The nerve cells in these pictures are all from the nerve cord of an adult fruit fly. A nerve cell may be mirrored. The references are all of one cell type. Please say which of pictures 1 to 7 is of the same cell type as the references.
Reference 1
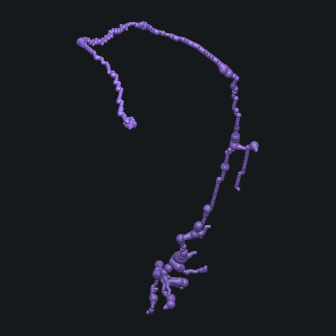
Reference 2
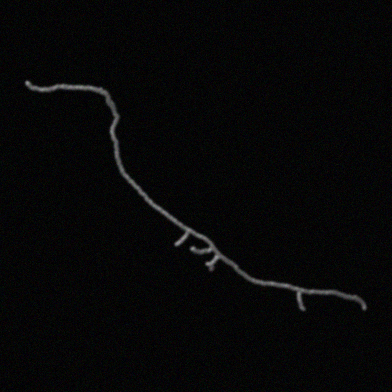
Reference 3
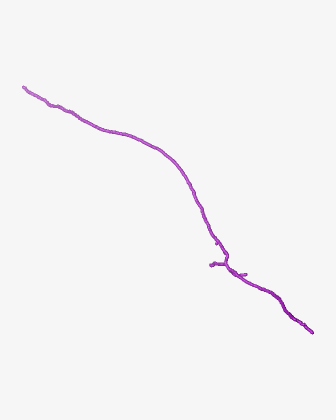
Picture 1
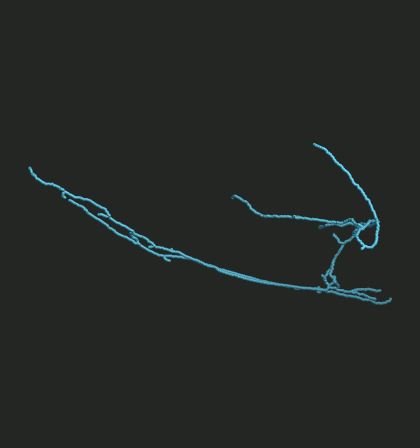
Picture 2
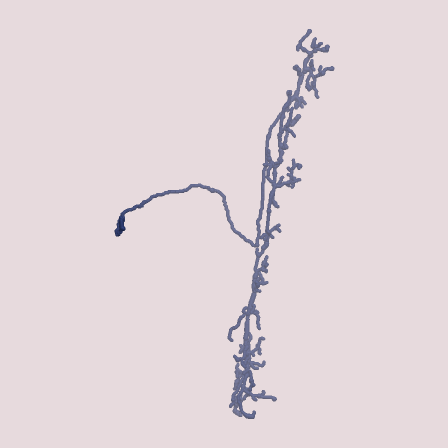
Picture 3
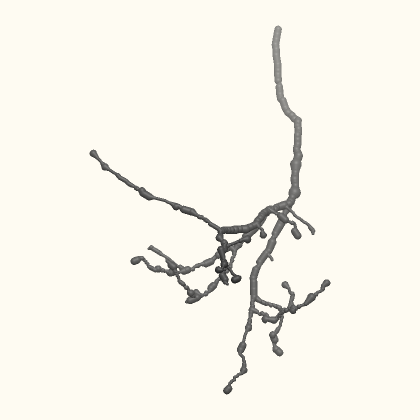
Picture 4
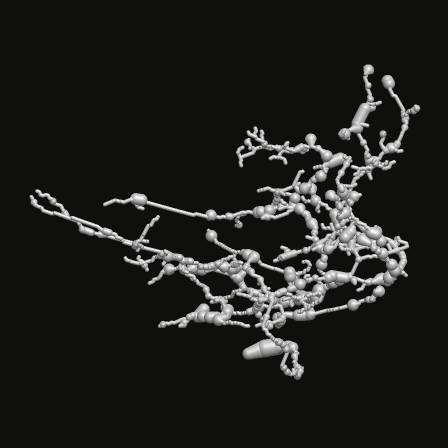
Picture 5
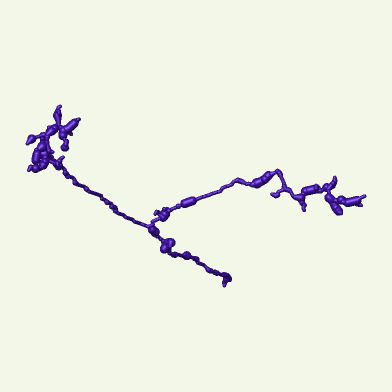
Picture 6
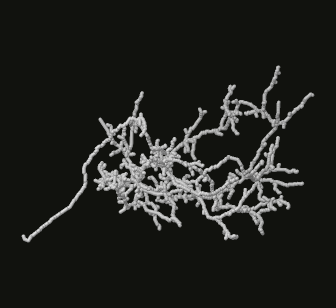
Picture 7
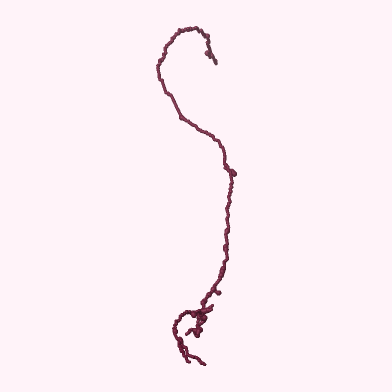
7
